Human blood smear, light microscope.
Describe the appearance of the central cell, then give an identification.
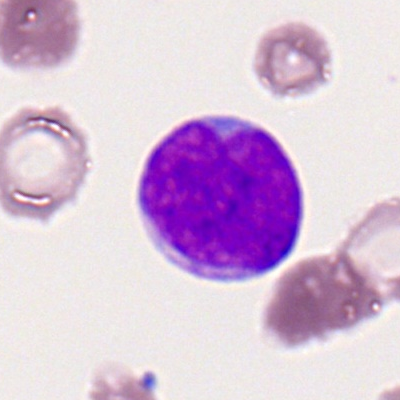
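The outline of this cell is round and smooth, and its surface bears no projections. Cytoplasm forms only a thin rim around the nucleus, and the part that can be seen is pale blue. The cell is a myeloblast.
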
